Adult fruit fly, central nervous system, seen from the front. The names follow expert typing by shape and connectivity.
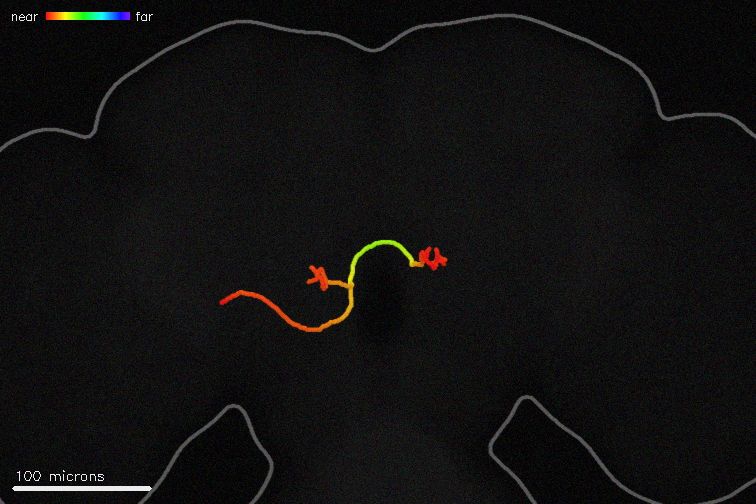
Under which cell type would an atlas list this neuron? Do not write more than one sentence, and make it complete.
Belonging to the cell type ORN_VM5v is this neuron.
